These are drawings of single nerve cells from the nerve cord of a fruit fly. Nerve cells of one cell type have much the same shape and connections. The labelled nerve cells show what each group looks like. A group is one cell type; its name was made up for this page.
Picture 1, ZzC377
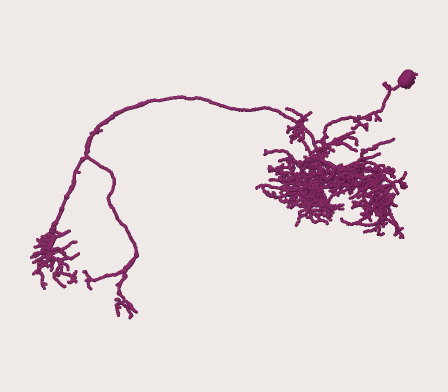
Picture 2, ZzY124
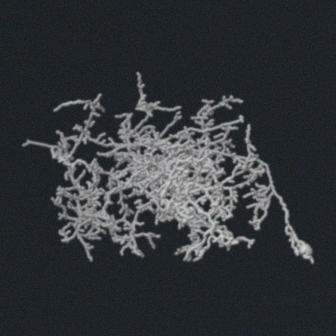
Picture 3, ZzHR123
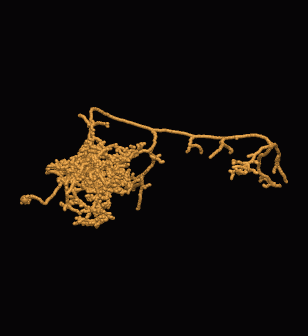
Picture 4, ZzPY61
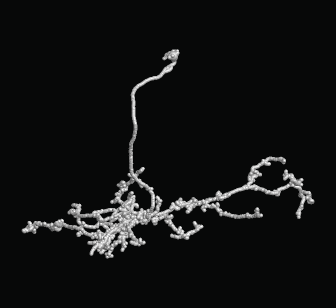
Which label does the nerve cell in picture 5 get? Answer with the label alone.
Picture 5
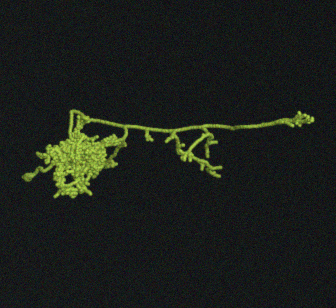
ZzHR123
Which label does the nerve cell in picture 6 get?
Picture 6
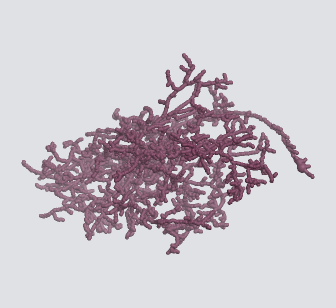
ZzY124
